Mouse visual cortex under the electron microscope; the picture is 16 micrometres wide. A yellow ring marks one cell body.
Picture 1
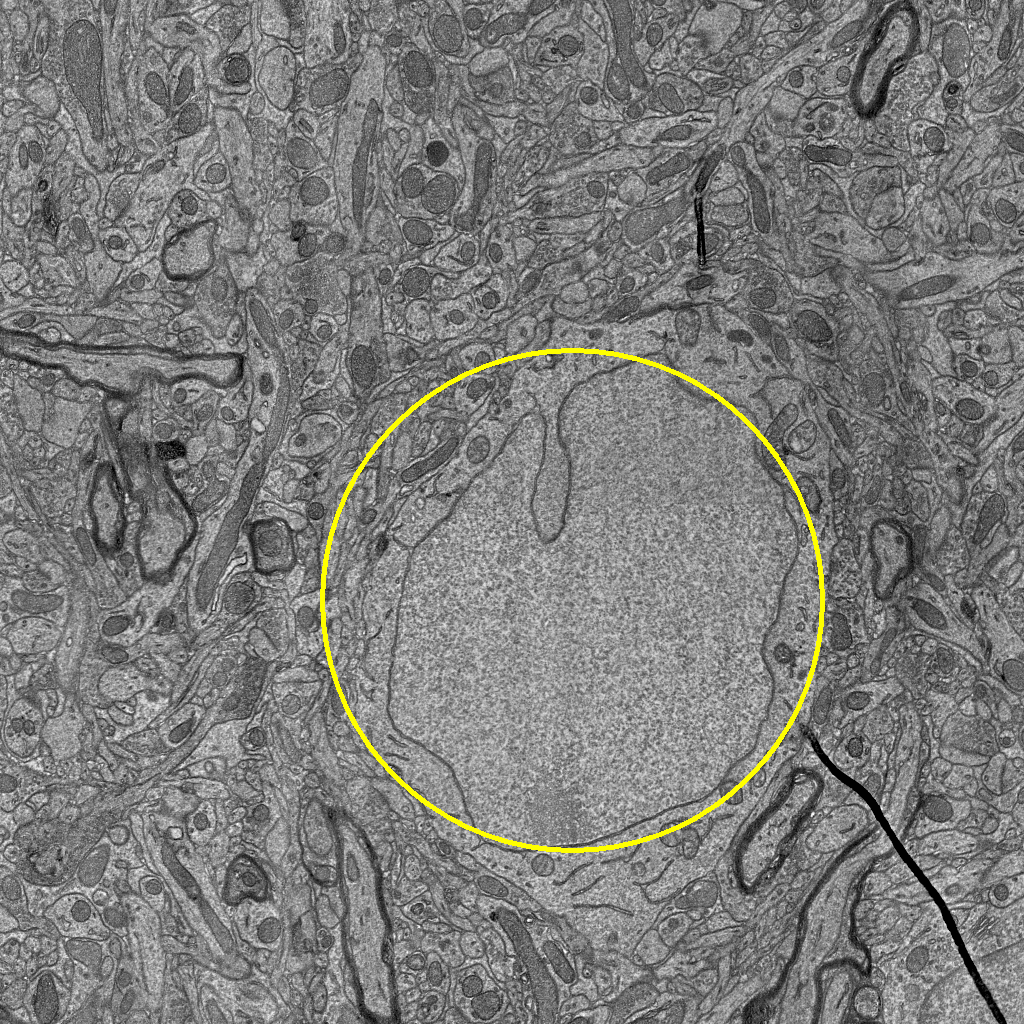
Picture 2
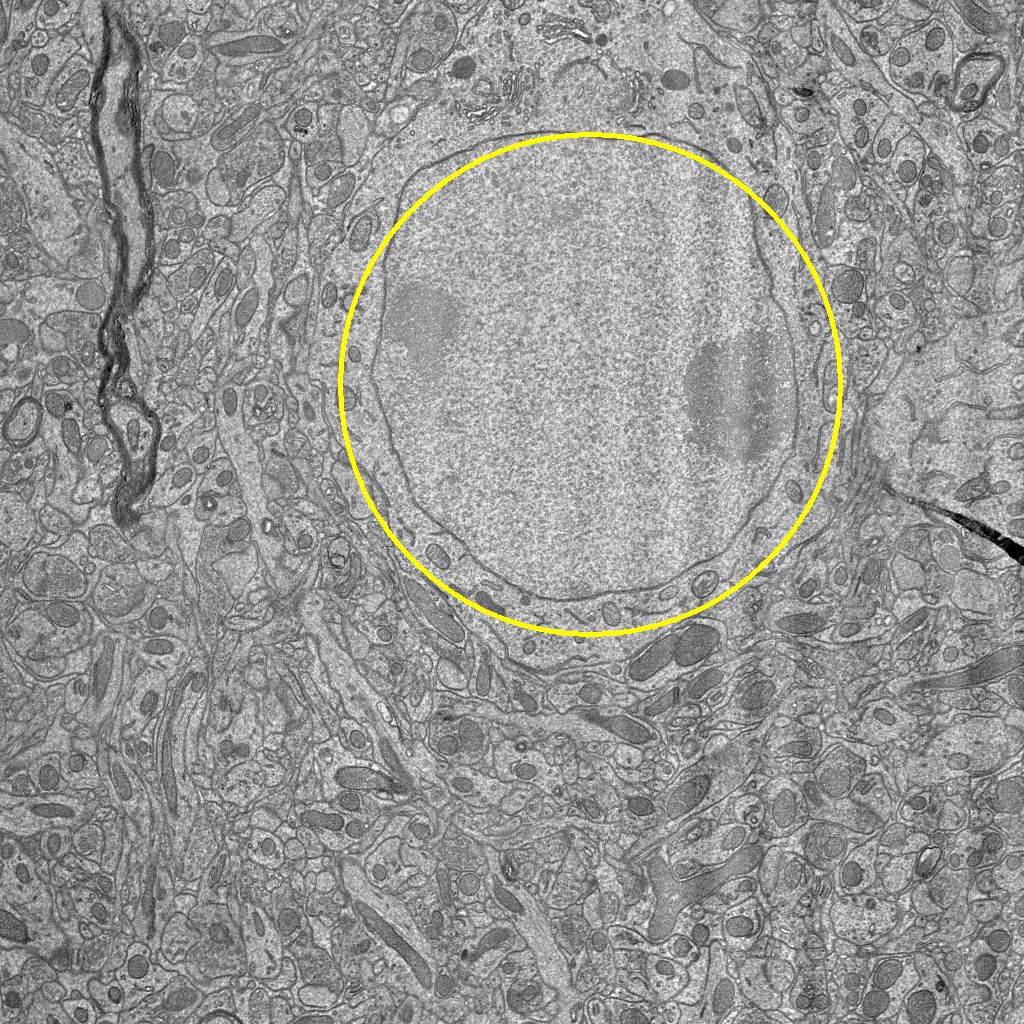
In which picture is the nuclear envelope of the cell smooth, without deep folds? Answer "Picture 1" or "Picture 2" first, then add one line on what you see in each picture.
Picture 2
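What picture 1 shows: A single deep, narrow, finger-like infolding of the envelope reaches into the nucleus from its upper edge.
What picture 2 shows: The nuclear envelope runs smoothly with no deep infoldings.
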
